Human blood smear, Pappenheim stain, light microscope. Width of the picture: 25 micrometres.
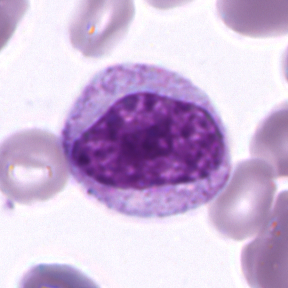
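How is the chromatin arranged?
Dark purple and coarsely clumped, with paler gaps between the clumps.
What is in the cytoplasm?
Fine pinkish-purple granules, scattered through a pale greyish-lilac background.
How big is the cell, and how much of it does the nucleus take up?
About 14 micrometres across, with the nucleus filling about 60% of its area.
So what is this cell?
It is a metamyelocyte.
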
